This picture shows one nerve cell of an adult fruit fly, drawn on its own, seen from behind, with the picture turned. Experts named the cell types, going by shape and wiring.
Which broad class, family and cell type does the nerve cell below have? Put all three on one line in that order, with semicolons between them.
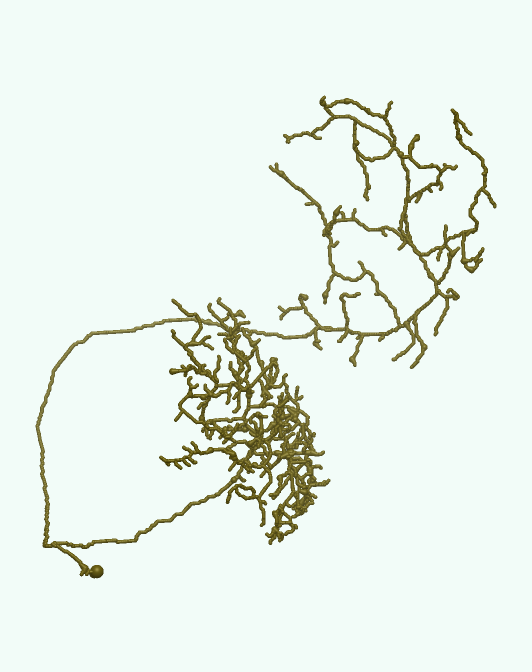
optic-lobe intrinsic neuron; MeLo; MeLo10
